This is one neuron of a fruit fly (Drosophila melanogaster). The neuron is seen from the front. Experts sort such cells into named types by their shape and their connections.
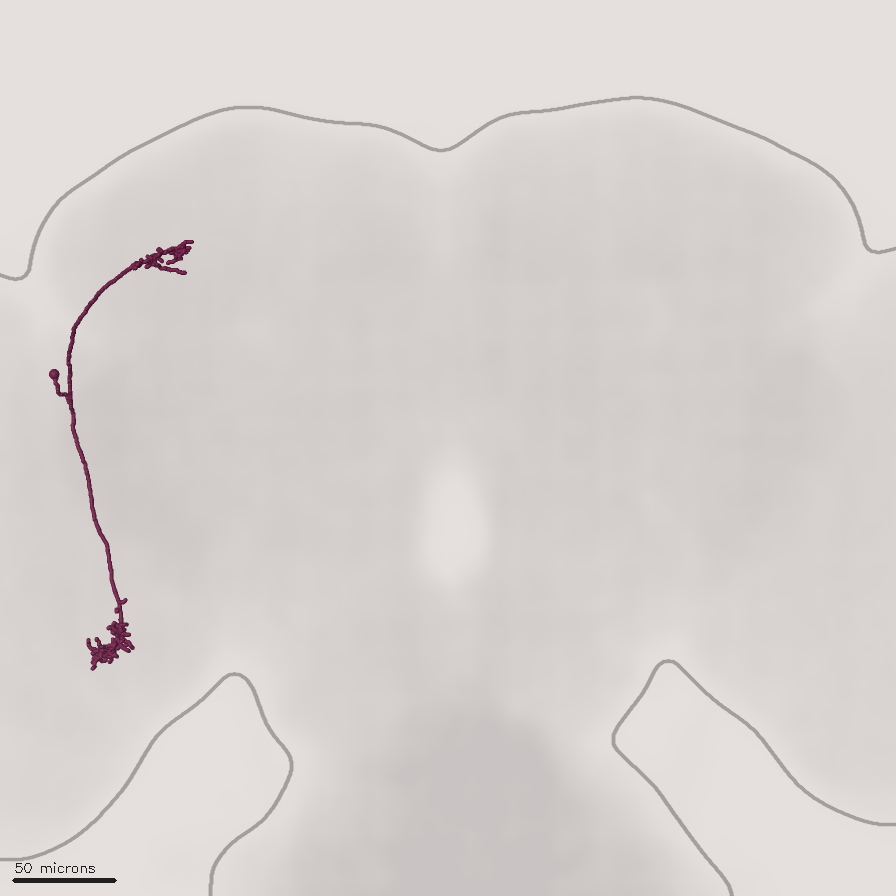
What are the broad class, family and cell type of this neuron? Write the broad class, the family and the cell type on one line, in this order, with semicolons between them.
visual projection neuron; hemilineage VPNd2; LC10a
